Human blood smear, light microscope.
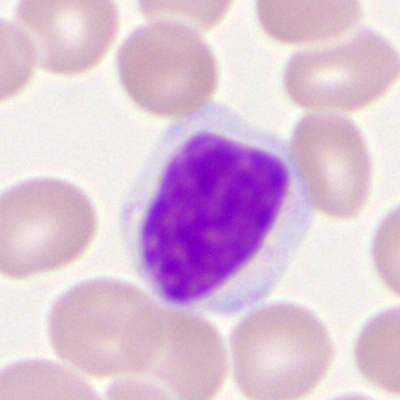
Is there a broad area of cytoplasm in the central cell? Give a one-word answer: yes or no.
No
